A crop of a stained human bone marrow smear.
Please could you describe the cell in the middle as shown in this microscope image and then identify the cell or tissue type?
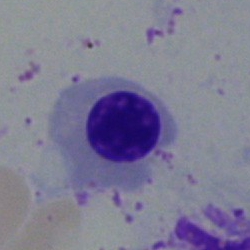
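Position of the nucleus: off-centre, toward the upper right of the cell. Chromatin: densely stained dark purple, with a few small paler patches. Cytoplasm: pale greyish-blue, forming a wide rim that is broadest on the left side of the nucleus. Name: erythroblast.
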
